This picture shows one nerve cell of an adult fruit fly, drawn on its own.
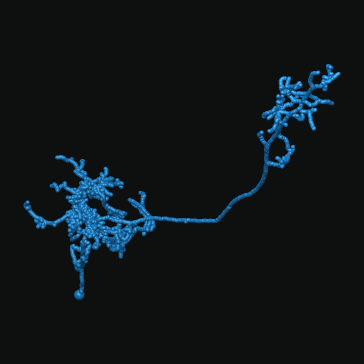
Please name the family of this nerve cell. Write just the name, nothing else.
DNb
